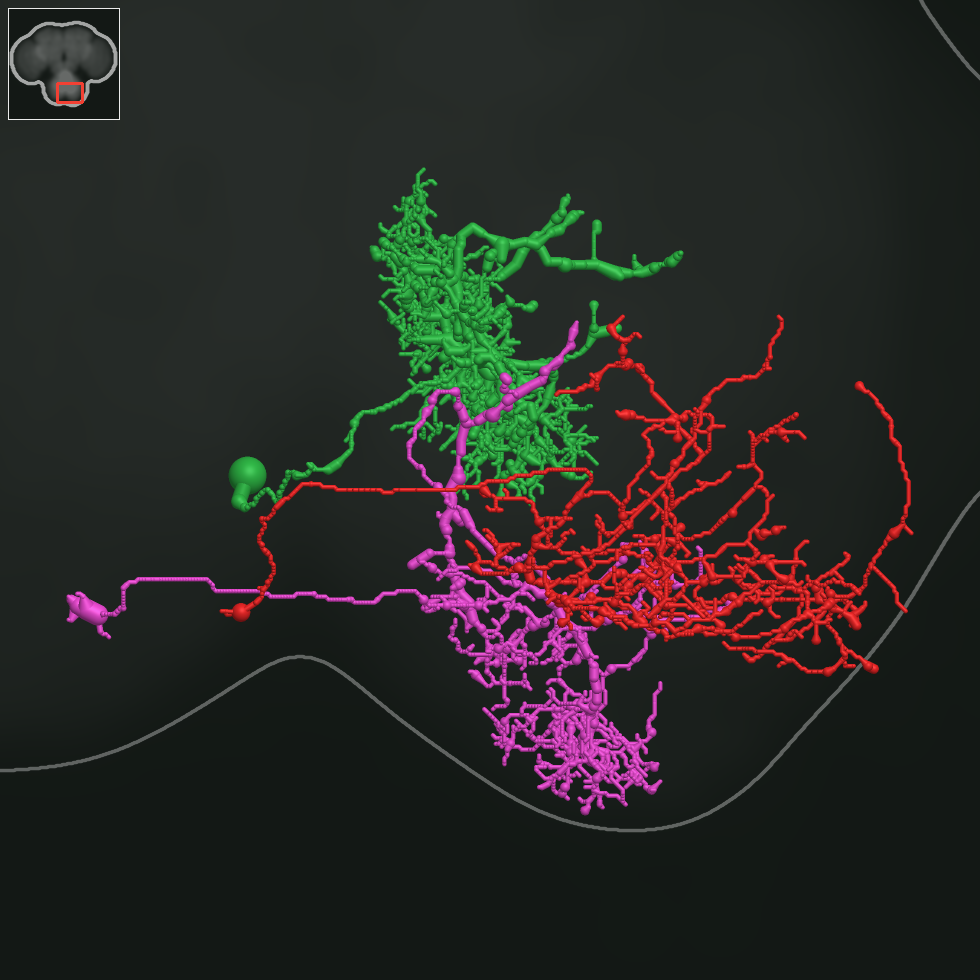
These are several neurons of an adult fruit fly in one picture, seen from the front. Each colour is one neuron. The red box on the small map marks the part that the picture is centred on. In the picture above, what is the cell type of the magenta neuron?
IN14A015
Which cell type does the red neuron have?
IN14A024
